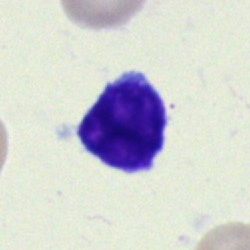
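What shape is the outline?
Angular and irregular rather than round.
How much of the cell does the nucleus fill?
Nearly all of it; cytoplasm is very scant, only a thin paler blue edge at the top.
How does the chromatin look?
Dark purple and densely stained, with slightly mottled lighter patches.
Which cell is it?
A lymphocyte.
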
